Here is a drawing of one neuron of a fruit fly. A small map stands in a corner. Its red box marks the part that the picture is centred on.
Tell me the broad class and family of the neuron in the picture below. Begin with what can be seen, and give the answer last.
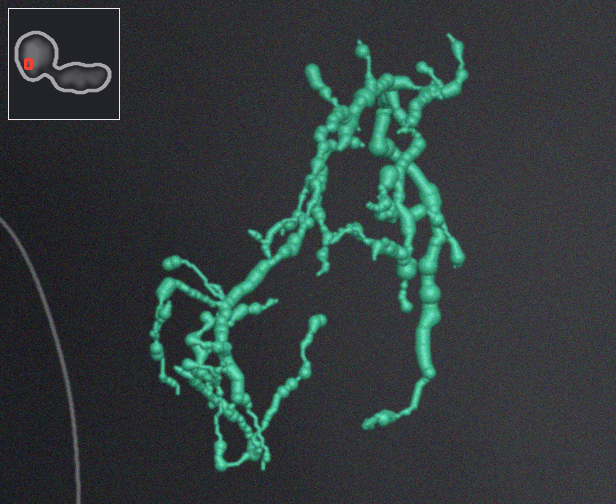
The drawing shows no cell body. In this view it is taller than it is wide. This is a sensory neuron entering the brain. The name of its family is class mechanosensory.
